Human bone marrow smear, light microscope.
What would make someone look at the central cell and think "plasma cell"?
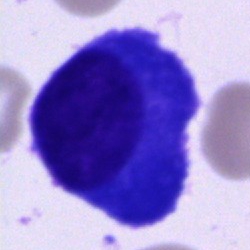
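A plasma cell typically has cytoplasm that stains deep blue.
Here the cytoplasm is a deep, intense blue, which goes with the plasma cell.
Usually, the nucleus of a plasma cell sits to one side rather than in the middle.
A broad band of cytoplasm lies on the right side of the nucleus, which agrees with that. The cell outline is irregular, its edge finely ruffled and slightly knobbly. No distinct granules can be seen in the cytoplasm.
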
